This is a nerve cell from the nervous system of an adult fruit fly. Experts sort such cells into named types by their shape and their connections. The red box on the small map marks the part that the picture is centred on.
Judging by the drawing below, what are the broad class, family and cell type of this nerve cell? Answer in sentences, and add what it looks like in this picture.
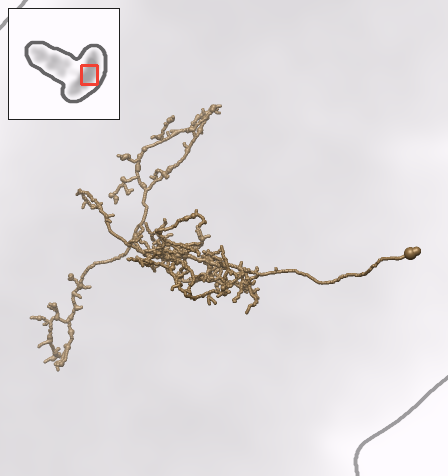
It is a central-brain intrinsic neuron. Its family is hemilineage VESa1. It is of cell type VES100. The cell body is on the right of the picture. Dozens of branch ends can be seen.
